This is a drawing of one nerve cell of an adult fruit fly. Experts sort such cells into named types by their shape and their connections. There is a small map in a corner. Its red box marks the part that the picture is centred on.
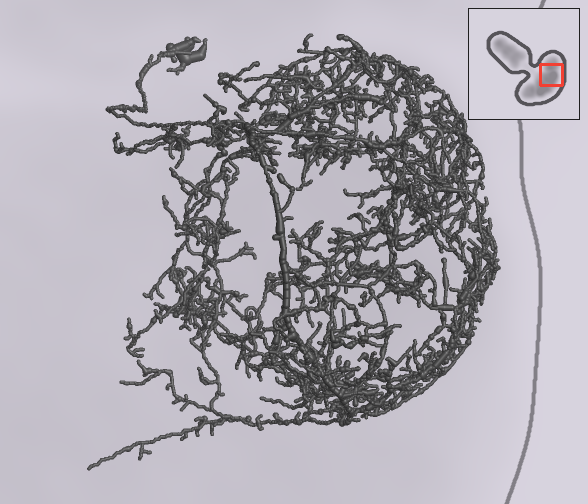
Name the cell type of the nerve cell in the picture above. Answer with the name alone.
5-HTPLP01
